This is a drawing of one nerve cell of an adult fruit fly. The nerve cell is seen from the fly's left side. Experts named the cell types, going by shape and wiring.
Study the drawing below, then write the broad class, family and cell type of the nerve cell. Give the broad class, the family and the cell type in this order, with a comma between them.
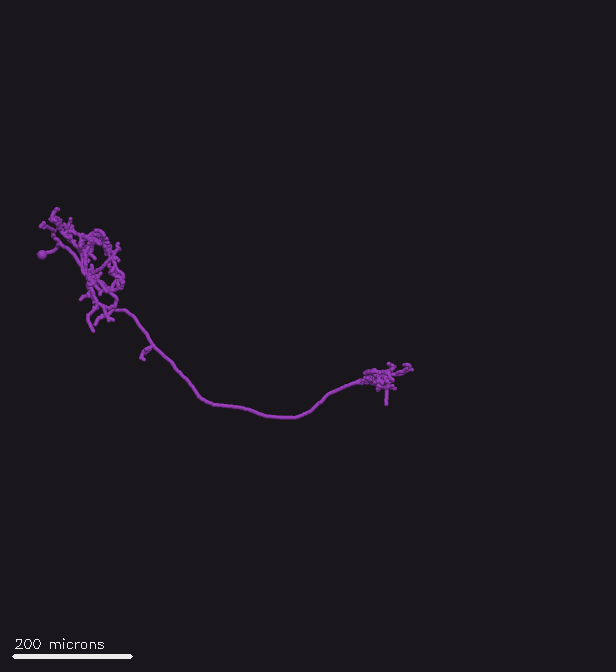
descending neuron, hemilineage WEDd1, DNa08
